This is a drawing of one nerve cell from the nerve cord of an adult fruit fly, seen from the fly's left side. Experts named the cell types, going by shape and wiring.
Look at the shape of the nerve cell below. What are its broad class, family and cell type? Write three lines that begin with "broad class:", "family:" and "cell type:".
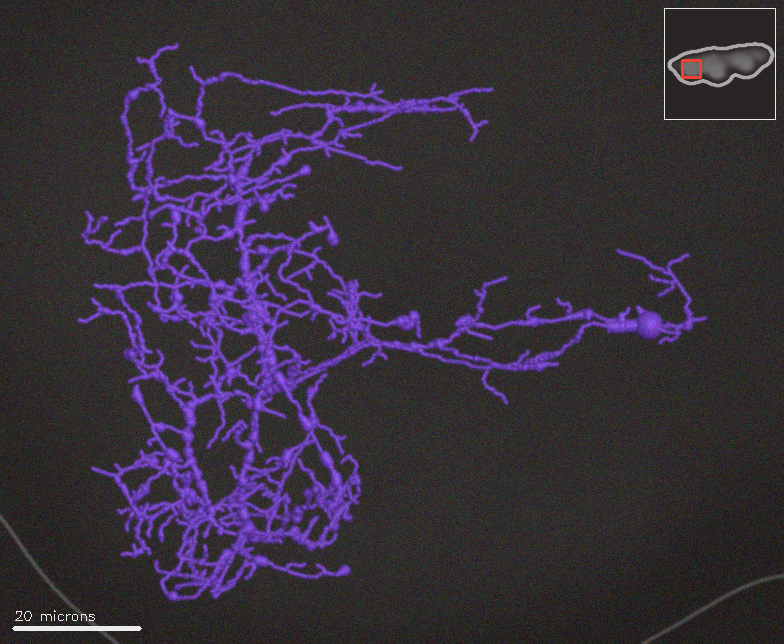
broad class: nerve-cord intrinsic neuron
family: hemilineage 20A.22A
cell type: IN20A.22A012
